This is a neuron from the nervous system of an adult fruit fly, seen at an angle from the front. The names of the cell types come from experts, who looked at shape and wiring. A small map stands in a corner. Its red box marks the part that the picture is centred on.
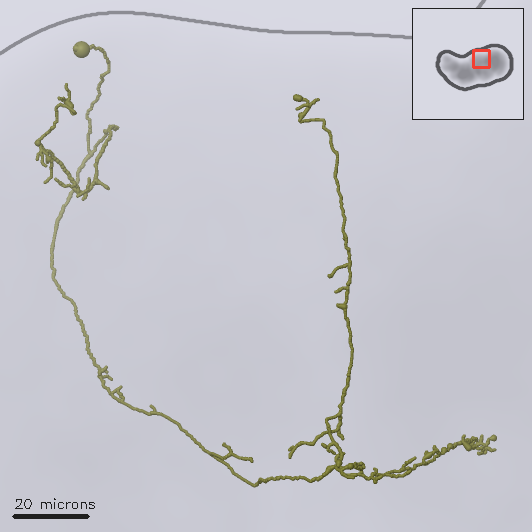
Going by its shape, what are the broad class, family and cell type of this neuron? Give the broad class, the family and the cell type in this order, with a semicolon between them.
central-brain intrinsic neuron; class Kenyon Cell; KCab-p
